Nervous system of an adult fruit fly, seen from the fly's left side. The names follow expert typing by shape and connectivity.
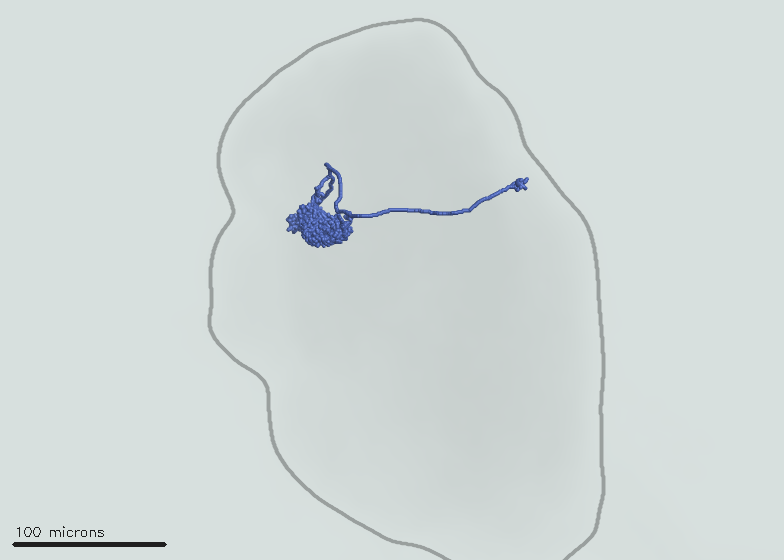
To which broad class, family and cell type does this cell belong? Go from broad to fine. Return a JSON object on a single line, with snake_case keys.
{"broad_class": "central-brain intrinsic neuron", "family": "class CX", "cell_type": "EL"}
